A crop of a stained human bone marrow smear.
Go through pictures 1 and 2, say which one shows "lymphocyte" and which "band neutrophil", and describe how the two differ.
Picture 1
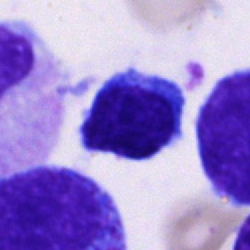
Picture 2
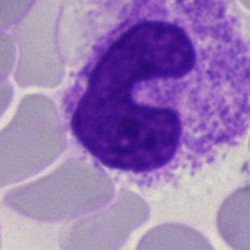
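Picture 1: lymphocyte. Picture 2: band neutrophil. Picture 1 nucleus: a single unlobed mass filling nearly the whole cell.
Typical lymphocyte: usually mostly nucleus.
Cytoplasm scant, at most a thin deep-blue rim at the edge.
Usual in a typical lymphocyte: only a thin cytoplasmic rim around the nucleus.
Chromatin dense, dark blue-purple throughout. Outline irregular; edge bumpy and uneven. No clear vacuoles. Small separate purple fragment just above and right of the cell. Picture 2 nucleus: bent into a C, notch opening to the right.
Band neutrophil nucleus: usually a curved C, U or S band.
Chromatin dense, dark purple; no nucleoli.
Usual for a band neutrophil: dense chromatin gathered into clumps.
Cytoplasm mostly right of the nucleus; no vacuoles. Right part of the cell runs to the edge of the picture.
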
